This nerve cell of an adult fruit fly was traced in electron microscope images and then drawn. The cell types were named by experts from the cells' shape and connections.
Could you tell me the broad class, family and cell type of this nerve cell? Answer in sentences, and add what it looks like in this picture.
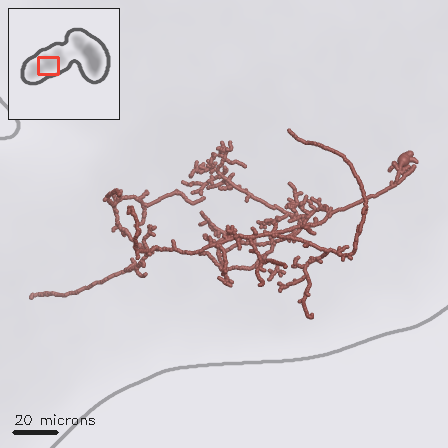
Its broad class is motor neuron of the nerve cord. The family is hemilineage 15B. The cell type is MNml79. It is in the nerve cord and does not reach the brain. From left to right in the picture it spans about 180 microns. Dozens of branch ends can be seen.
